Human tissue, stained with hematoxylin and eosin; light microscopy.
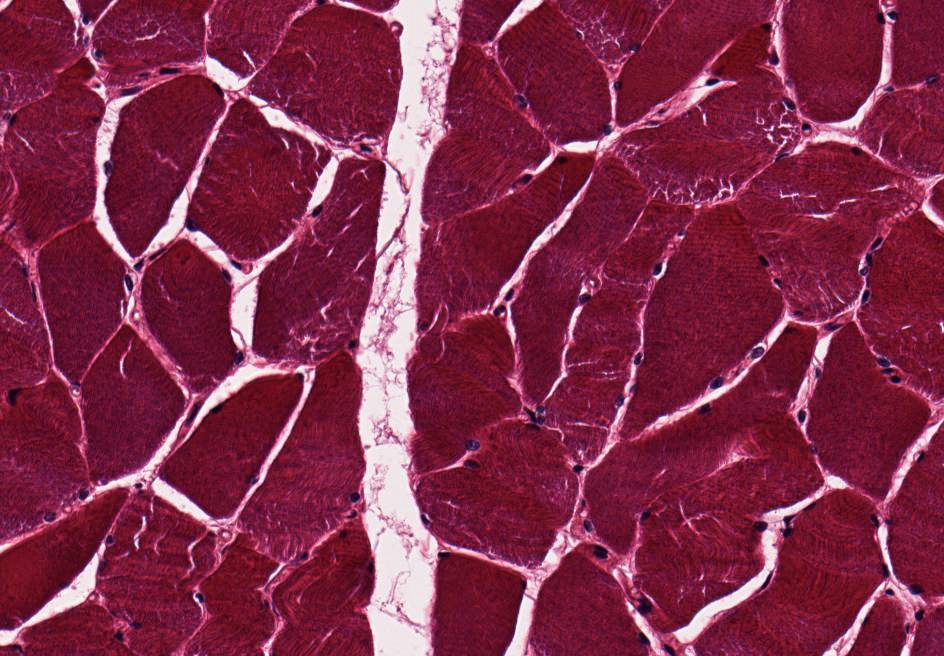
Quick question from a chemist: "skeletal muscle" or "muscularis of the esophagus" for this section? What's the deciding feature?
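It is skeletal muscle. Many fibres show a fine striped internal texture, and their nuclei are small, dark and flattened, lying at the fibre edges rather than in the centres.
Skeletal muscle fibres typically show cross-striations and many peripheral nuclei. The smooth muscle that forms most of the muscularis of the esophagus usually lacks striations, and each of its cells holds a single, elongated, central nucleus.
A pale band of loose connective tissue divides the fibres into two groups.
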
